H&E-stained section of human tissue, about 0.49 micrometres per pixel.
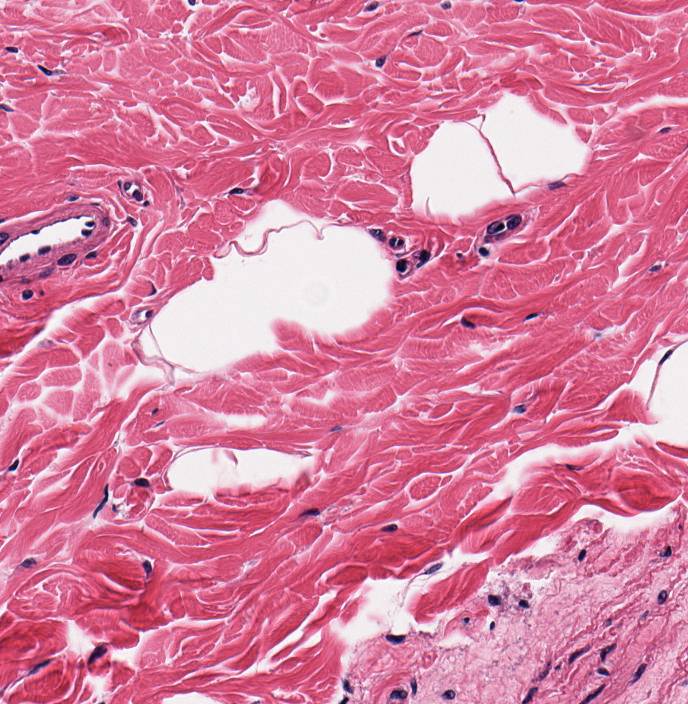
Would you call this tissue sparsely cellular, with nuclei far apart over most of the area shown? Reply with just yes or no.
Yes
